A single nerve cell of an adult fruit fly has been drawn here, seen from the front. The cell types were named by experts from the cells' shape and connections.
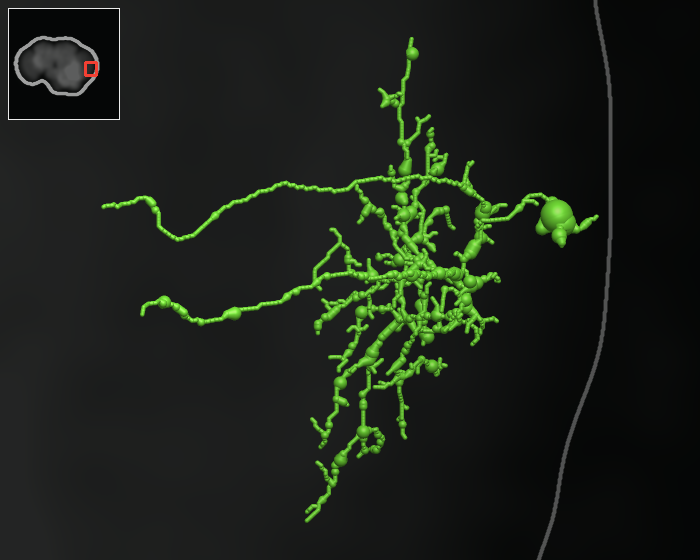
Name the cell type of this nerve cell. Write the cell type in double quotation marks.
"Lawf1"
